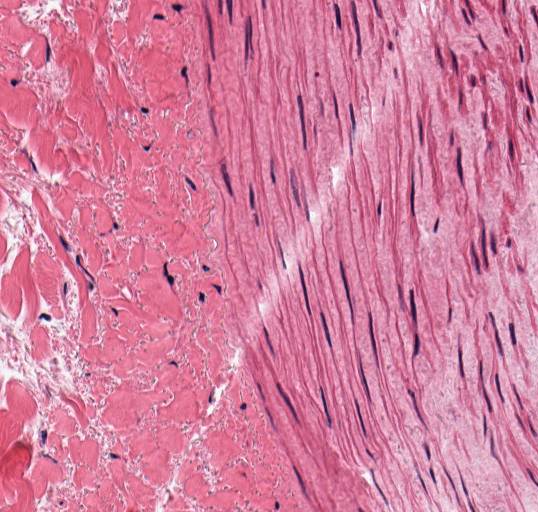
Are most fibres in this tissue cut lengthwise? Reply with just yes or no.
Yes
